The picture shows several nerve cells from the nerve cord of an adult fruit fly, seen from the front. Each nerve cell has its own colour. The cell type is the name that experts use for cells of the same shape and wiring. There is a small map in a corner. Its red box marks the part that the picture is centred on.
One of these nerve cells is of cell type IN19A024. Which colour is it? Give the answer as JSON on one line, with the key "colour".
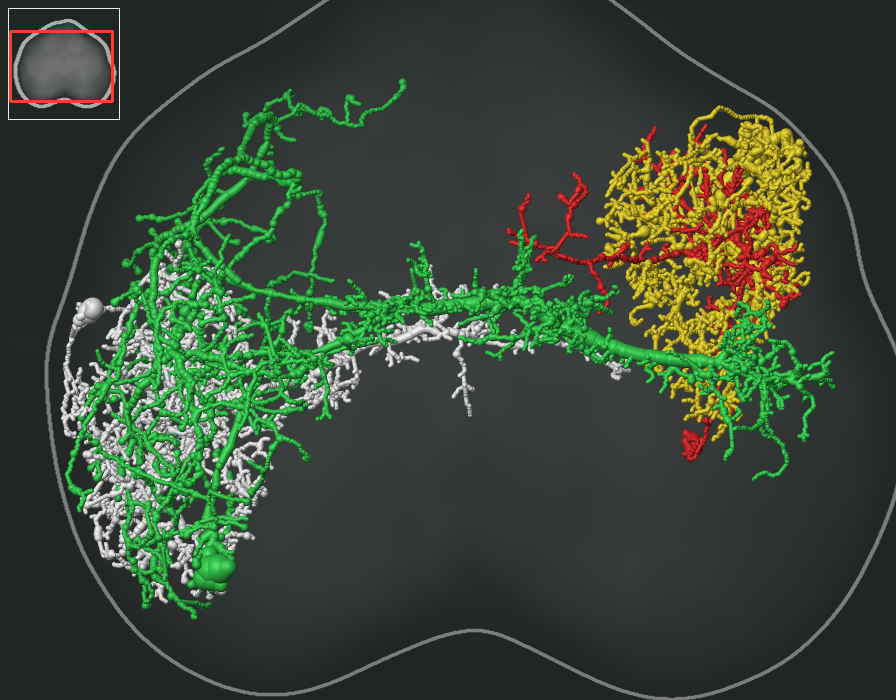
{"colour": "white"}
